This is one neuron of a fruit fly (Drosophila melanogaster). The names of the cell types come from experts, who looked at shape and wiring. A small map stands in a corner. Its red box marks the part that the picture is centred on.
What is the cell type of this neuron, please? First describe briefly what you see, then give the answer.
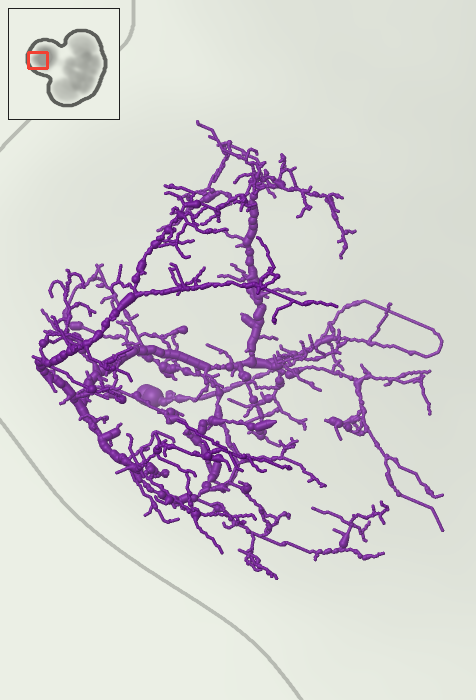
More than a hundred branch ends can be seen. As drawn here it is about as wide as it is tall. It is a nerve-cord intrinsic neuron. It is of cell type IN03A039.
